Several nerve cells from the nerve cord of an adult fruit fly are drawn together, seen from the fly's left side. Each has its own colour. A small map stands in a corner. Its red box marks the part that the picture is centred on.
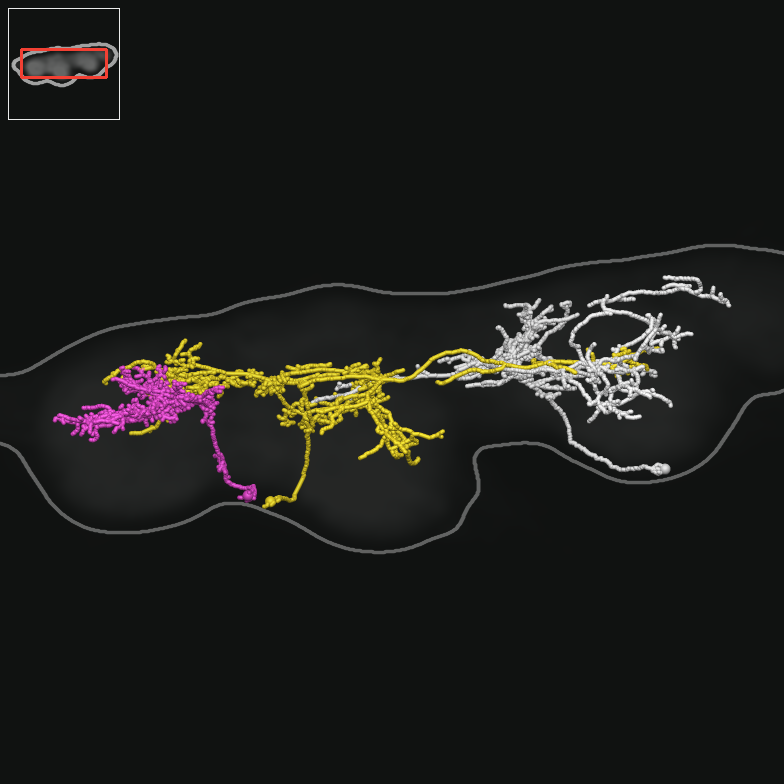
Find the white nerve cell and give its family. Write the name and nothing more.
hemilineage 07B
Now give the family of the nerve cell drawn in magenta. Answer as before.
hemilineage 12B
